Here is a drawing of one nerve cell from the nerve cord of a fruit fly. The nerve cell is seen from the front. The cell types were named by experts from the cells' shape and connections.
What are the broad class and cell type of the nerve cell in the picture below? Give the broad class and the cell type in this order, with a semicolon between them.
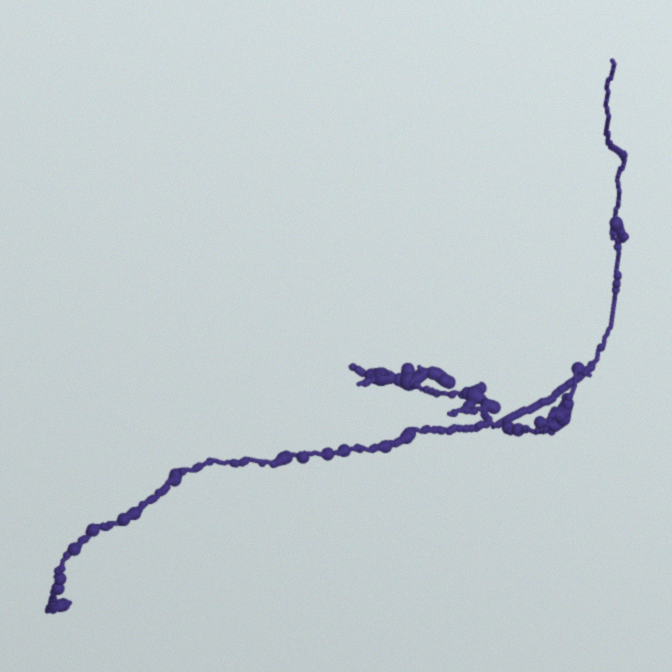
sensory neuron ascending to the brain; SAxx02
